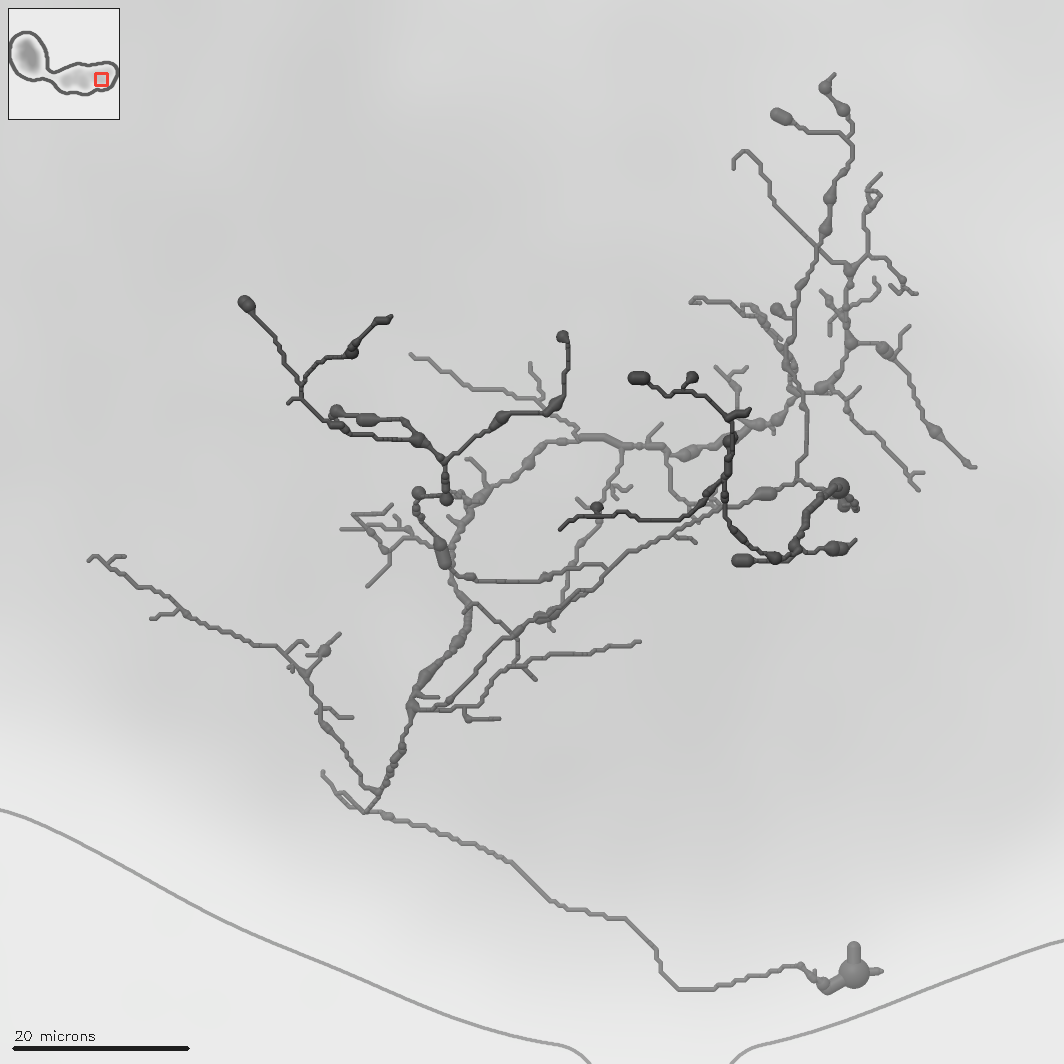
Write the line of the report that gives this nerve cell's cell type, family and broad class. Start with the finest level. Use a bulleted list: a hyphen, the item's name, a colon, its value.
- cell type: IN14A065
- family: hemilineage 14A
- broad class: nerve-cord intrinsic neuron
